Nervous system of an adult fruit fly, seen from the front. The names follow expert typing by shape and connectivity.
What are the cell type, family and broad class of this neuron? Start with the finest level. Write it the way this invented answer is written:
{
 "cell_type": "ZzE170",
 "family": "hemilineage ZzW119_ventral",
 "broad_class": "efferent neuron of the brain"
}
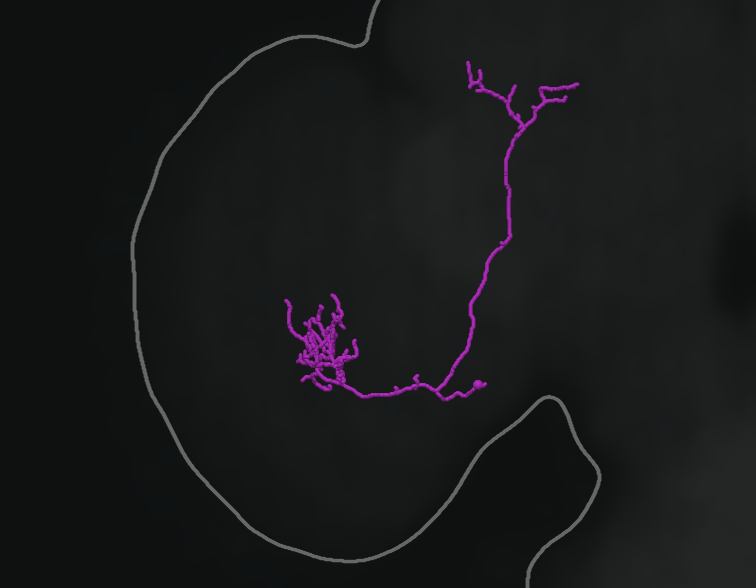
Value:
{
 "cell_type": "MeVP5",
 "family": "MeVP",
 "broad_class": "visual projection neuron"
}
